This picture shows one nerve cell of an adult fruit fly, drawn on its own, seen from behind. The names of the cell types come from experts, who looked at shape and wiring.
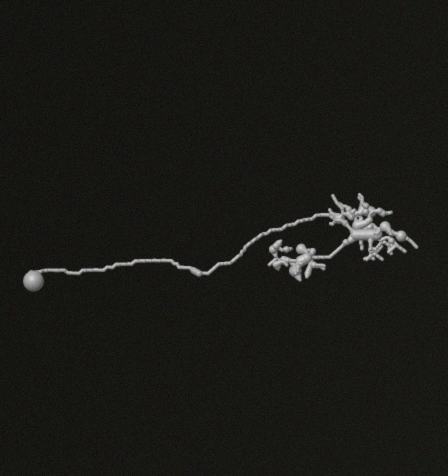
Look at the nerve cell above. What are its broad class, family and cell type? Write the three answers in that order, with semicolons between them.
optic-lobe intrinsic neuron; T; T5a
